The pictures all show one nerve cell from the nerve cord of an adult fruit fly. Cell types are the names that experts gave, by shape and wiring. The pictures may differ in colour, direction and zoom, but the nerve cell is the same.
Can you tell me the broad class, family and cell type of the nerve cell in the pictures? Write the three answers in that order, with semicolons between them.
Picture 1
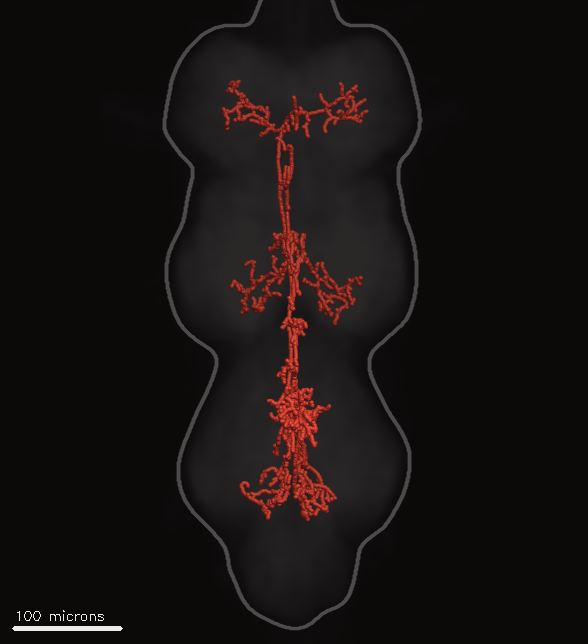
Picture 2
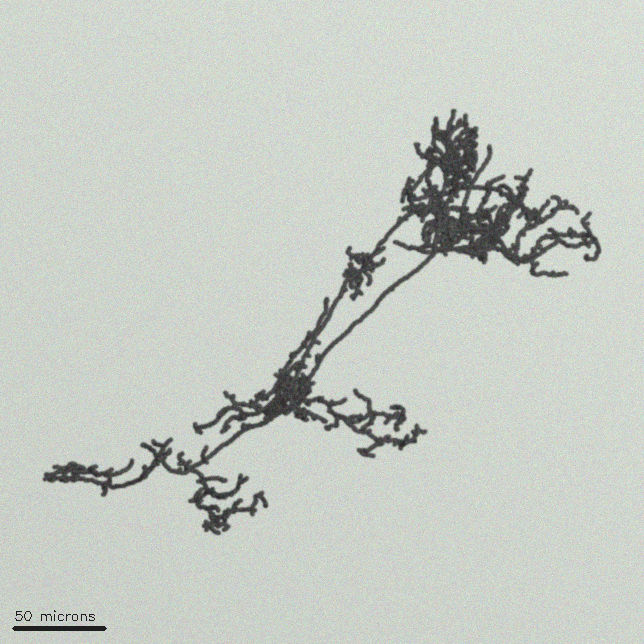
nerve-cord intrinsic neuron; hemilineage 05B; IN05B018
